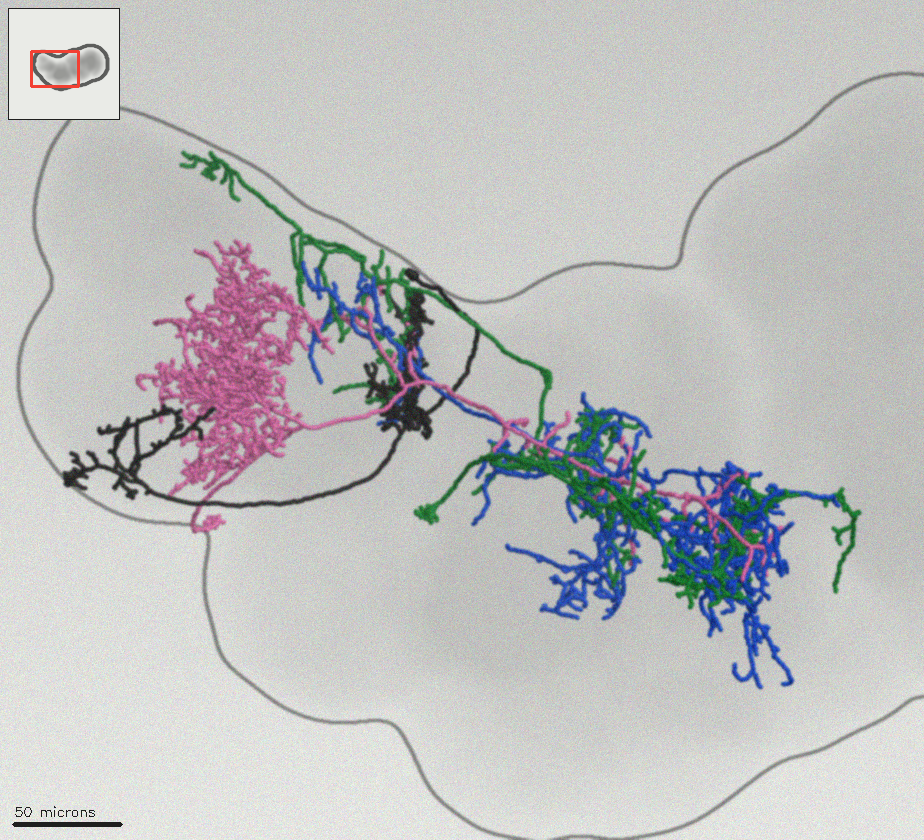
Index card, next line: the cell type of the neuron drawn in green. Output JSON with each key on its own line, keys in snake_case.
{
 "cell_type": "IN03B015"
}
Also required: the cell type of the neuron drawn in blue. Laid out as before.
{
 "cell_type": "IN03B016"
}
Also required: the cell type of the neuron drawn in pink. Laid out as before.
{
 "cell_type": "IN07B009"
}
